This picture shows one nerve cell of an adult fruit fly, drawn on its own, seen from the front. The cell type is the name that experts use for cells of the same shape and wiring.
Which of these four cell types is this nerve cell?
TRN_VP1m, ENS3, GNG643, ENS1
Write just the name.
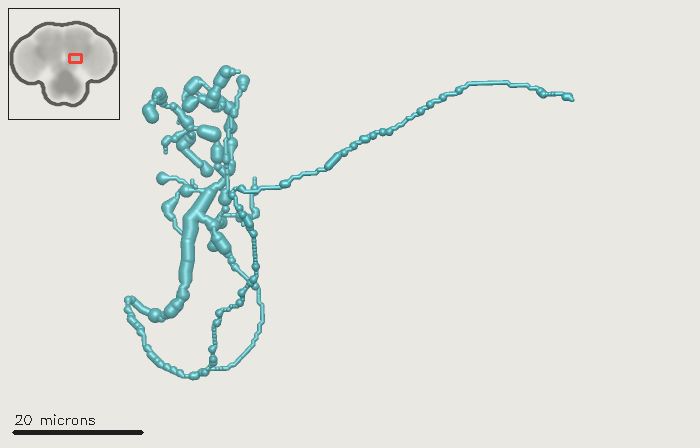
TRN_VP1m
